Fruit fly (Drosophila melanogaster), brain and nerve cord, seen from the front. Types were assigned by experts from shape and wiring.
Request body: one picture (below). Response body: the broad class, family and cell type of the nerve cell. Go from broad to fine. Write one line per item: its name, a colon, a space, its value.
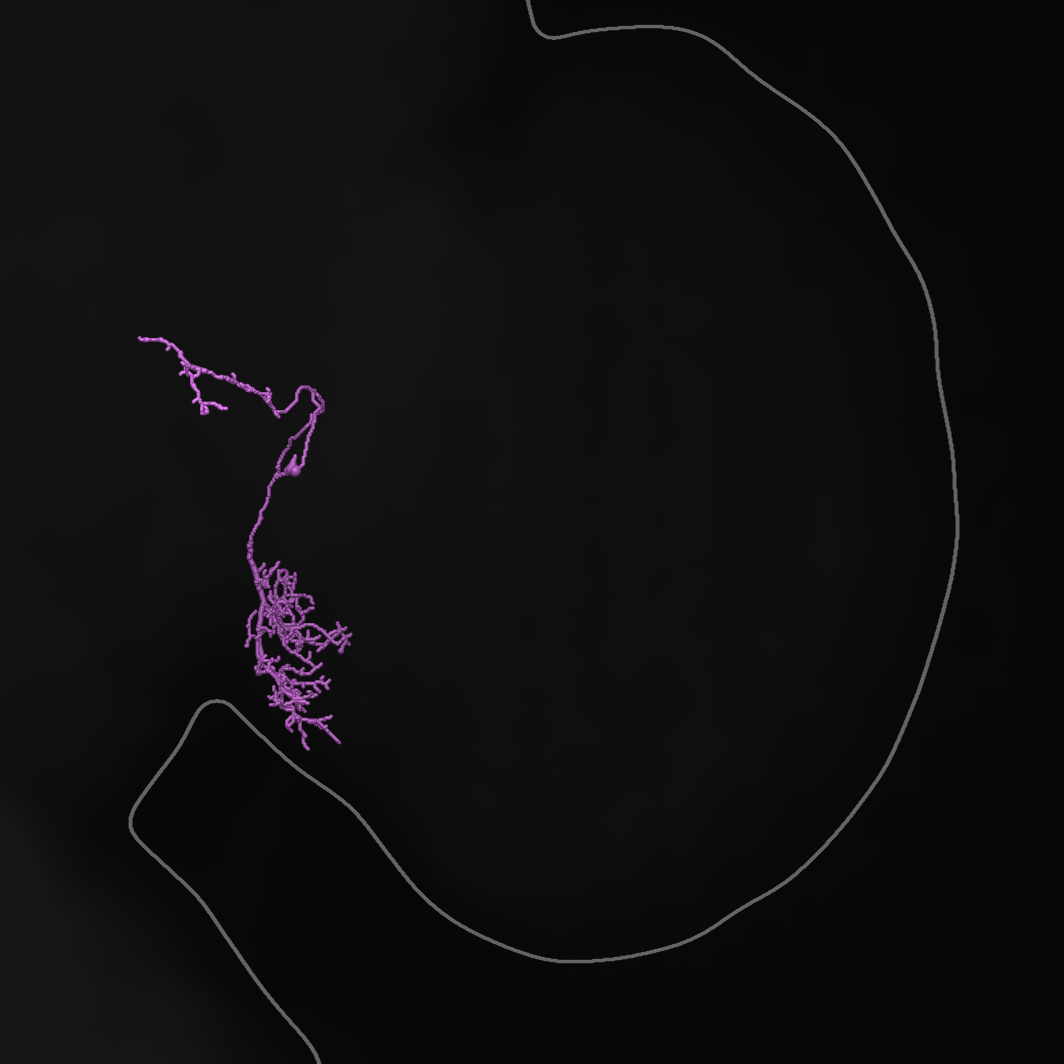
broad class: visual projection neuron
family: LC
cell type: LC31a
